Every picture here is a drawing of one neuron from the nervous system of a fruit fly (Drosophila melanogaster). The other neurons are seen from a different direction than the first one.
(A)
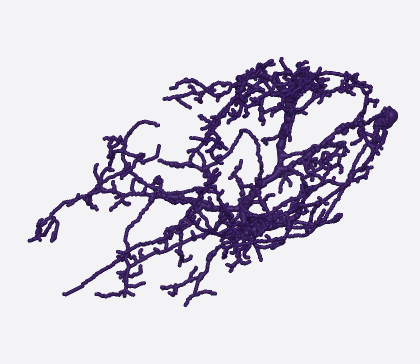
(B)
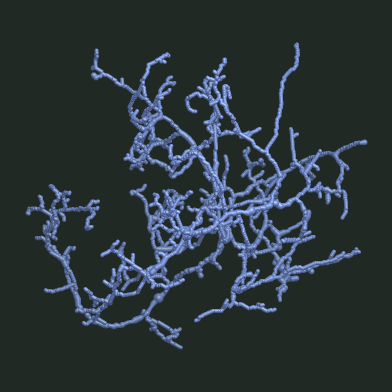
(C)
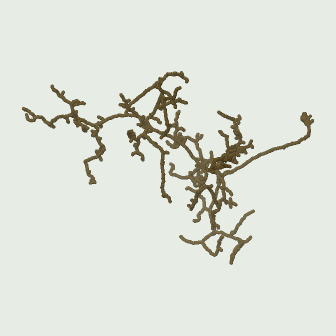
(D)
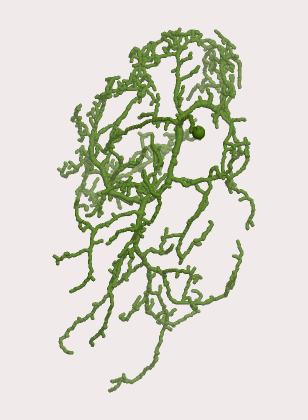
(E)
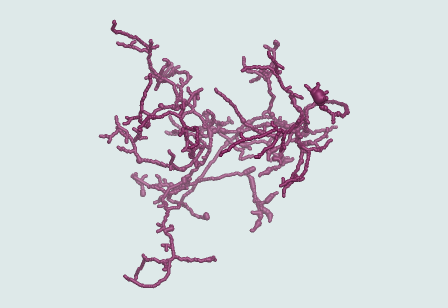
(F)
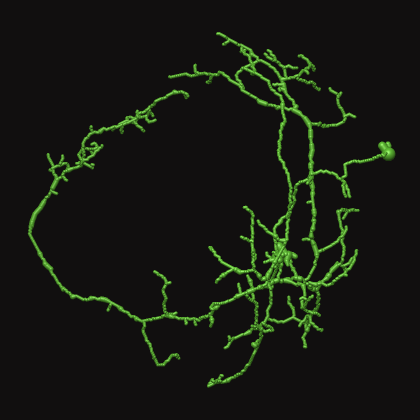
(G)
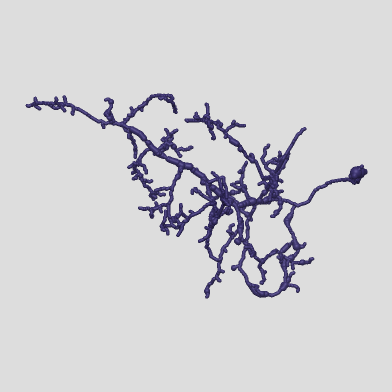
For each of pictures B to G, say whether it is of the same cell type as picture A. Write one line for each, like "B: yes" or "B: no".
B: no
C: no
D: yes
E: no
F: yes
G: no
